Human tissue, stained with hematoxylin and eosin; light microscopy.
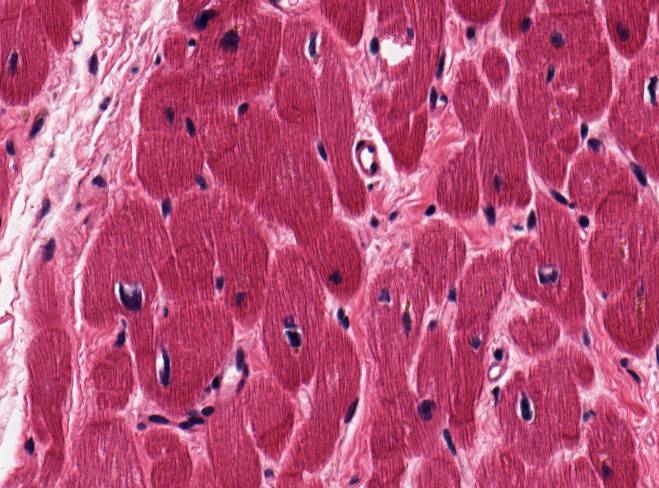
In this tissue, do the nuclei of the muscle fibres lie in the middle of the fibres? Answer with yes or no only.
Yes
